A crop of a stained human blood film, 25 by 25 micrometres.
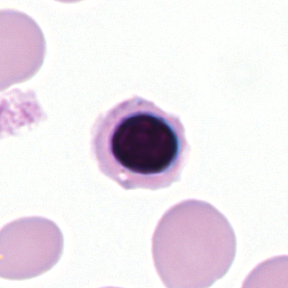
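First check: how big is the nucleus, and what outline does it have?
About 6 micrometres across, and round.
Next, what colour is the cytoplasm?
Pale pinkish-lilac rather than blue, forming a narrow rim around the nucleus.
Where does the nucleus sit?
Slightly off-centre, leaving more cytoplasm on the left, where a small clear spot lies at the lower left.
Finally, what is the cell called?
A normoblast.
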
